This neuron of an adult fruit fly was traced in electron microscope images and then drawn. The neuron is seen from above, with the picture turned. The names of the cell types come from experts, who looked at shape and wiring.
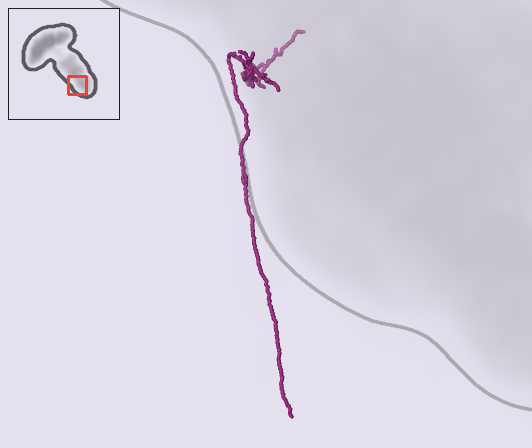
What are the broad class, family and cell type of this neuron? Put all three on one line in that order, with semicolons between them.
sensory neuron entering the nerve cord; class mechanosensory tactile; SNta03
